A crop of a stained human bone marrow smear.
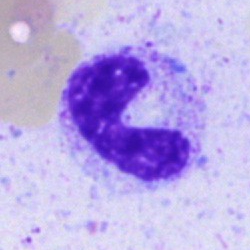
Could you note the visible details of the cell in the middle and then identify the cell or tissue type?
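The nucleus is bent into a thick C shape, its deep notch opening toward the right, with dark purple, coarsely clumped chromatin. The cytoplasm is pale with a faint lilac tint and holds fine purplish granules. Answer: band neutrophil.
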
